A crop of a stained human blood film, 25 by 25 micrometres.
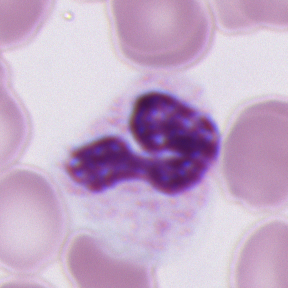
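Segmented neutrophil: the nucleated cell at the centre of a stained peripheral blood smear. Its nucleus has two lobes joined by a broad strand of chromatin, which is dark purple and coarsely clumped. The cytoplasm is very pale, nearly colourless with a faint pink tint, and is sprinkled with fine lilac-pink granules.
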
